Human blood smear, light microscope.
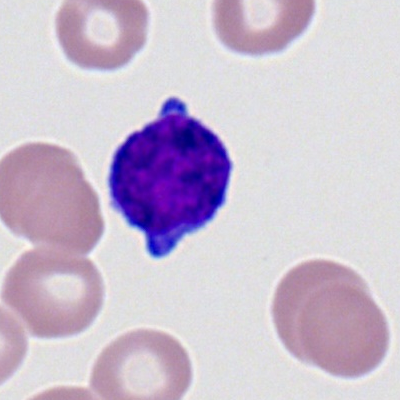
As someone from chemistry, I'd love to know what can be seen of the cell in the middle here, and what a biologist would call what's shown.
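Roughly round outline here, with a slightly bumpy edge. The nucleus fills almost the whole cell, and you won't spot any nucleoli in it. Notice too the two small blue knob-like projections sticking out at the top and bottom. So, a lymphocyte.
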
